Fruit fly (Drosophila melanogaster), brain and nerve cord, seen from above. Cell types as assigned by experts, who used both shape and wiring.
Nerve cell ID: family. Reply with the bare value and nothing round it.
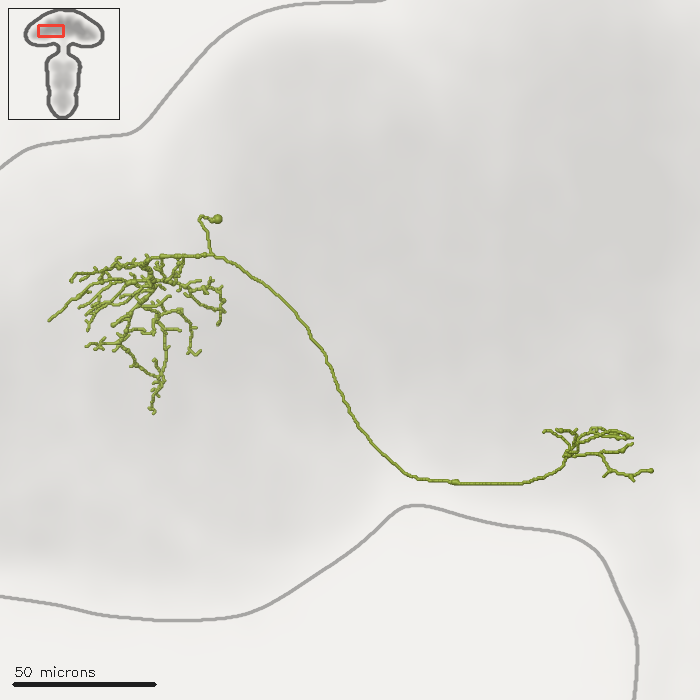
MeVP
